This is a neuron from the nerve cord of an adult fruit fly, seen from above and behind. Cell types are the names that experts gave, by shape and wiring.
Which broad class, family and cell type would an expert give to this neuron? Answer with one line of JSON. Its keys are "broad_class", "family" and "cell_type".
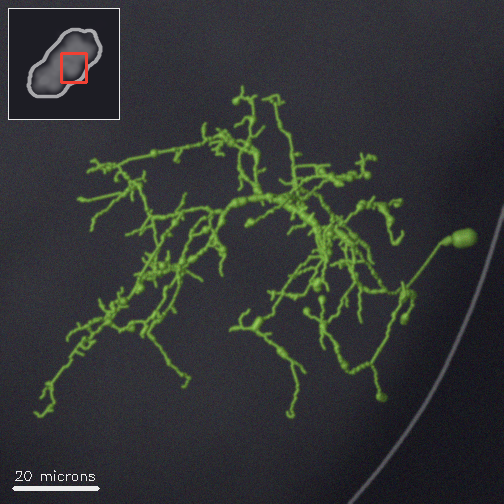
{"broad_class": "nerve-cord intrinsic neuron", "family": "hemilineage 08A", "cell_type": "IN08A038"}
